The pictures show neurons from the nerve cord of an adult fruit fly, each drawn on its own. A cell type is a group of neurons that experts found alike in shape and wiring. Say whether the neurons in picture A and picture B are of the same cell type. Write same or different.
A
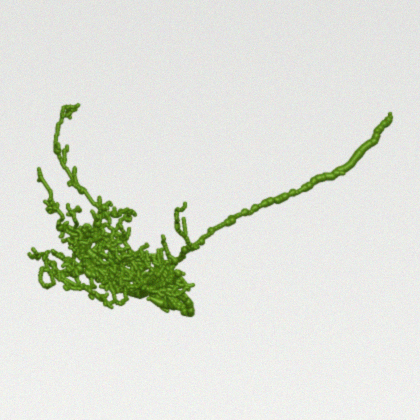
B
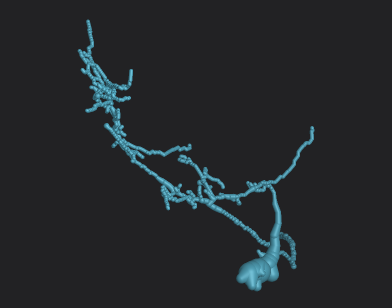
different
